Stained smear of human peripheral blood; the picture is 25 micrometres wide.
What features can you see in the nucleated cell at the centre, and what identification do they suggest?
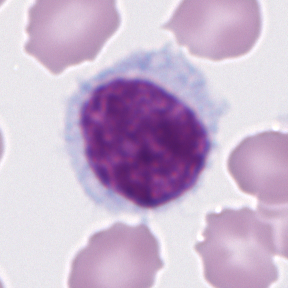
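Look first at the edge: it is irregular and ragged rather than smooth. Fine, short hair-like projections stand out from it, clearest on the left and upper sides. The nucleus is one rounded oval, with no lobes or deep indentation. This is a hairy cell.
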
